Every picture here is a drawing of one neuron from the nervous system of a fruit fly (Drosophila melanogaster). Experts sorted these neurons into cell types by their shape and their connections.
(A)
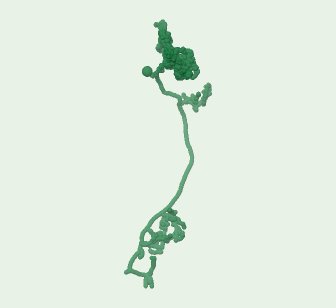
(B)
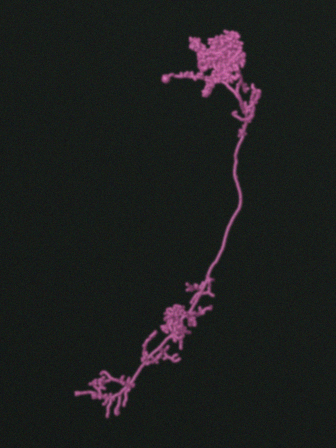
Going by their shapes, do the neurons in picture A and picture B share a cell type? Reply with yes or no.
no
